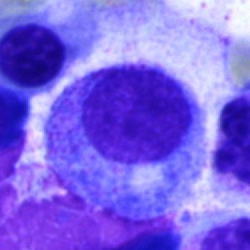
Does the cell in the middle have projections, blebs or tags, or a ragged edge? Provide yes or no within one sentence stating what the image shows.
No, this cell's edge is smooth, without blebs, tags or ragged parts.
